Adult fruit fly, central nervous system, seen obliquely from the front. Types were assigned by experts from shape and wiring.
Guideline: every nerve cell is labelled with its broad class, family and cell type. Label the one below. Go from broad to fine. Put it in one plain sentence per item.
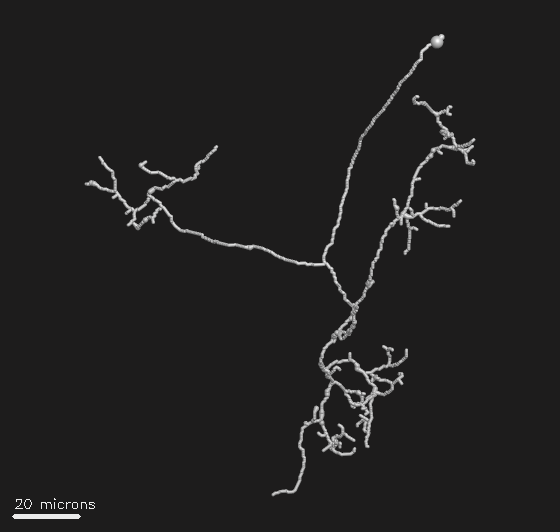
A visual projection neuron of hemilineage VPNd1, type LC22.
